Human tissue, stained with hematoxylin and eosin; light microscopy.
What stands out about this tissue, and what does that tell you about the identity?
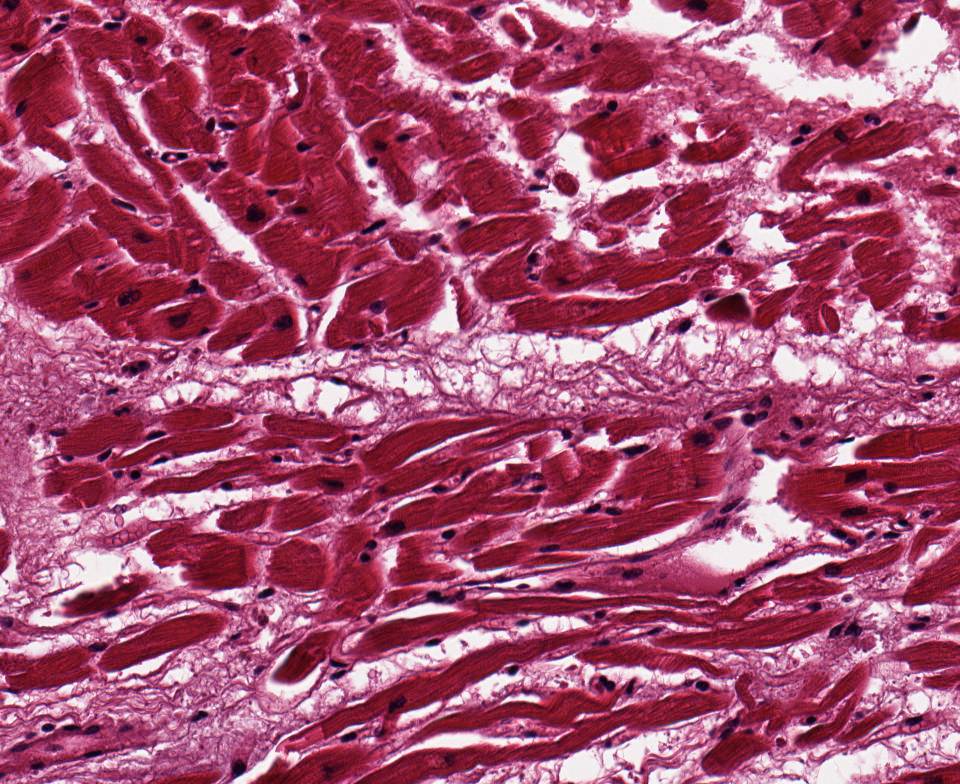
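A loose pale stromal band crosses the middle horizontally, dividing the muscle fibres into upper and lower groups. Many upper fibres are cut obliquely or across, leaving short rounded or angular profiles. Oval nuclei sit centrally in deep red cytoplasm. That's left ventricle of the heart.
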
